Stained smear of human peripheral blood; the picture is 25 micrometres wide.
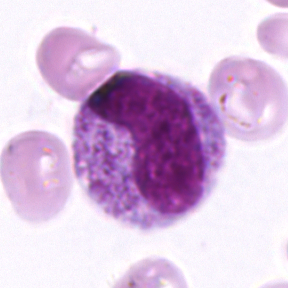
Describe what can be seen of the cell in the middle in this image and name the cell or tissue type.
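Start with the outline, which is round and smooth. The nucleus sits off-centre toward the right, and you can see no nucleoli in it. Many fine purple granules pack the cytoplasm. We call this cell a metamyelocyte.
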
